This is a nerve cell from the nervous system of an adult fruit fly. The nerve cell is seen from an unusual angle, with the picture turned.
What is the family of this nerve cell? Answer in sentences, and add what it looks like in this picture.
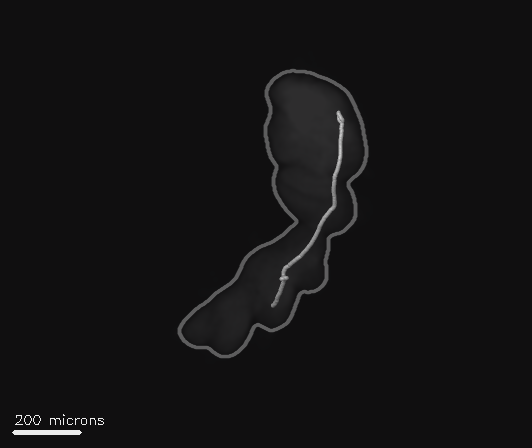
Its family is called class mechanosensory proprioceptive. Its broad class is sensory neuron ascending to the brain. The drawing shows no cell body. By the scale bar it is about 600 microns tall in this view.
